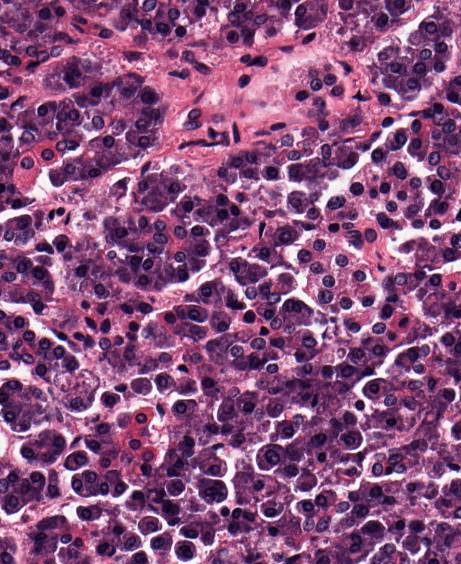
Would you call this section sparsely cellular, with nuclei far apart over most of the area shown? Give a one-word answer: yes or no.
No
